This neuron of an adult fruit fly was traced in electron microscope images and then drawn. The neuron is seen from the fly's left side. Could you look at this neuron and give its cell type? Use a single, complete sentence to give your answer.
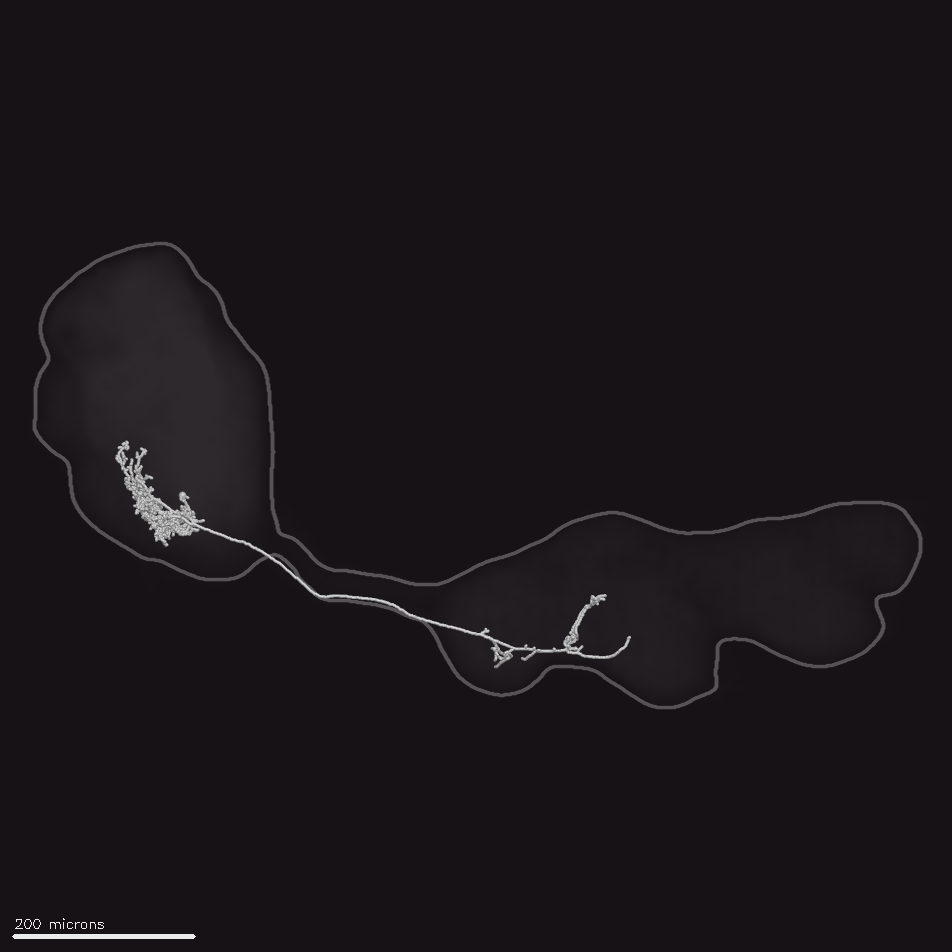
The cell type carried by this neuron is DNge133.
